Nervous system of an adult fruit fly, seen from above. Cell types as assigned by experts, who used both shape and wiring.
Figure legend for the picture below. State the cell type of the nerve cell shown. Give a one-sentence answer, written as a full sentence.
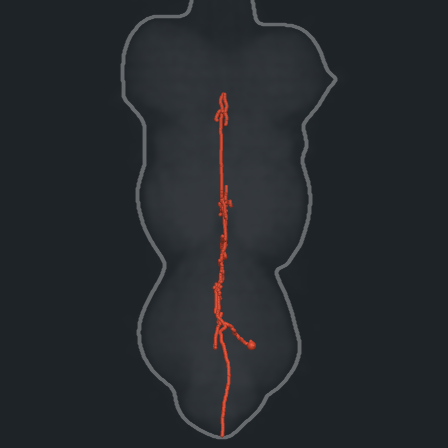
As its cell type, this nerve cell has ENXXX226.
